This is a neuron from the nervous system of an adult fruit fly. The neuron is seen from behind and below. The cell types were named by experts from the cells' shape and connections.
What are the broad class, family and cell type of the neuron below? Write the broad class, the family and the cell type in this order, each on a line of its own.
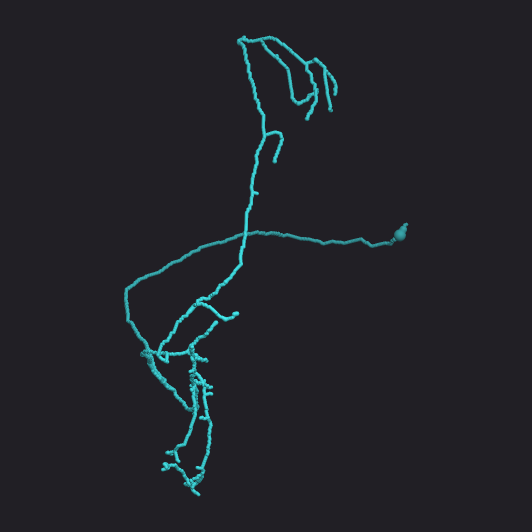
central-brain intrinsic neuron
hemilineage WEDd1
WEDPN8B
